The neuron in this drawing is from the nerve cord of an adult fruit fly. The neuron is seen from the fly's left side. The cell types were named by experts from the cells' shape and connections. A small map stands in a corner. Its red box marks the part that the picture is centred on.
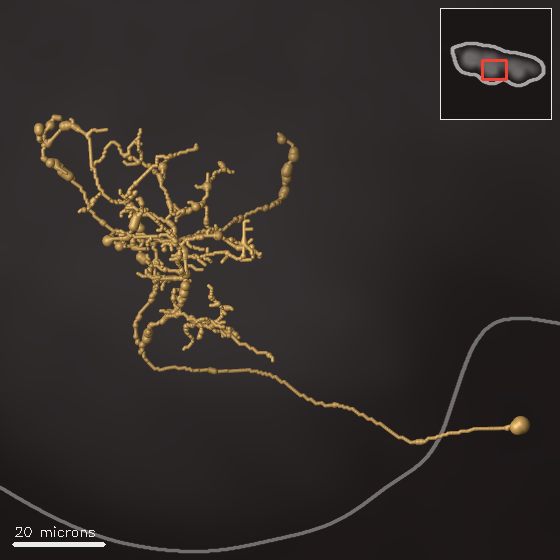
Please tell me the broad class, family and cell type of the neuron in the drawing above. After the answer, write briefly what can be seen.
Its broad class is nerve-cord intrinsic neuron. The family is hemilineage 01B. The cell type is IN01B067. From left to right in the picture it spans about 110 microns. Dozens of branch ends can be seen.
